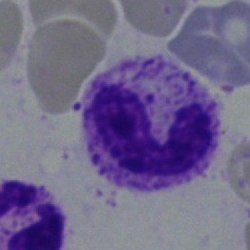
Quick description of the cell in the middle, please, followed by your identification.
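The nucleus is curved like a horseshoe, with its indentation opening upward. Its chromatin is dark purple and coarsely clumped. Pale lilac cytoplasm fills the space inside the curve of the nucleus. Purple granules are scattered through the cytoplasm and are most visible near the cell edge. The cell in the middle is a band neutrophil.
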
